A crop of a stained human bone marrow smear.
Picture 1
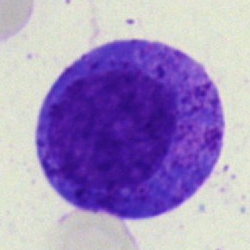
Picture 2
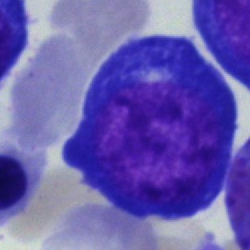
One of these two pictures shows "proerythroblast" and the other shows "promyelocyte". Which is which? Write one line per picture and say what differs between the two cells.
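Picture 1 is a promyelocyte. Dark purple granules are scattered through the cytoplasm, most visibly on the right.
Picture 2 is a proerythroblast. No granules are visible in the cytoplasm.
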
